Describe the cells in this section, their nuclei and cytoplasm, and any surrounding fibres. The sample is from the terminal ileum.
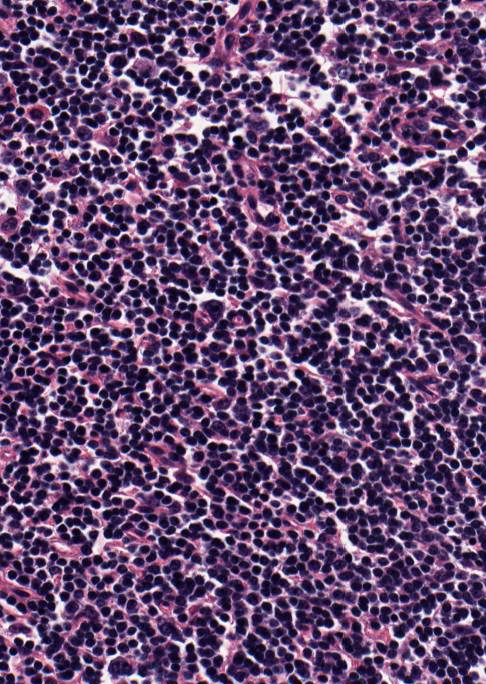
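This field is a diffuse, densely packed sheet of small round cells, without follicles or nodules. Most are lymphocytes, with small, round, dark nuclei and scant cytoplasm; a few larger cells with more abundant pink cytoplasm are scattered among them. Between the lymphocytes run only thin pink strands with elongated nuclei, and no broad collagen bands.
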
